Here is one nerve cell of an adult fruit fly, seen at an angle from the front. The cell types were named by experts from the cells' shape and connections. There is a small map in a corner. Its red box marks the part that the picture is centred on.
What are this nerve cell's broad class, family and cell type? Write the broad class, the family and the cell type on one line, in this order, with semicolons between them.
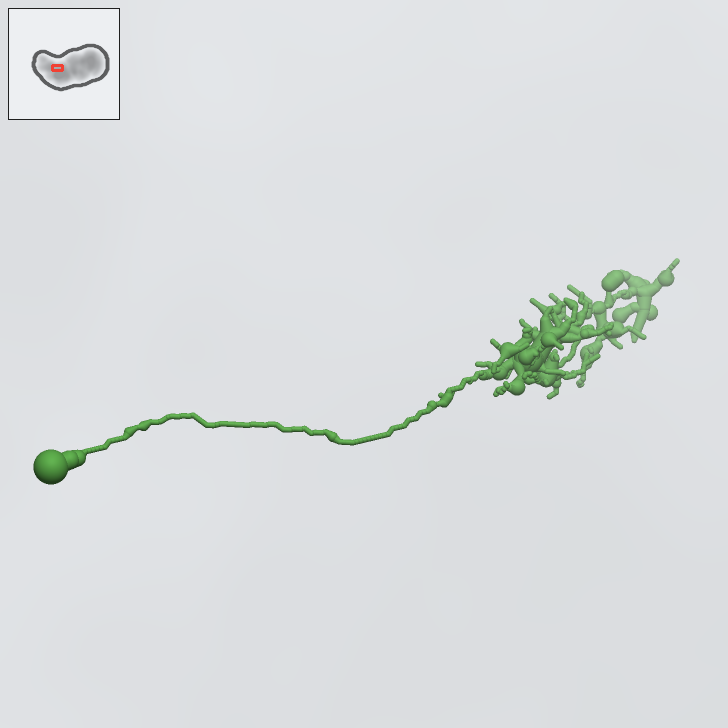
optic-lobe intrinsic neuron; Mi; Mi4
